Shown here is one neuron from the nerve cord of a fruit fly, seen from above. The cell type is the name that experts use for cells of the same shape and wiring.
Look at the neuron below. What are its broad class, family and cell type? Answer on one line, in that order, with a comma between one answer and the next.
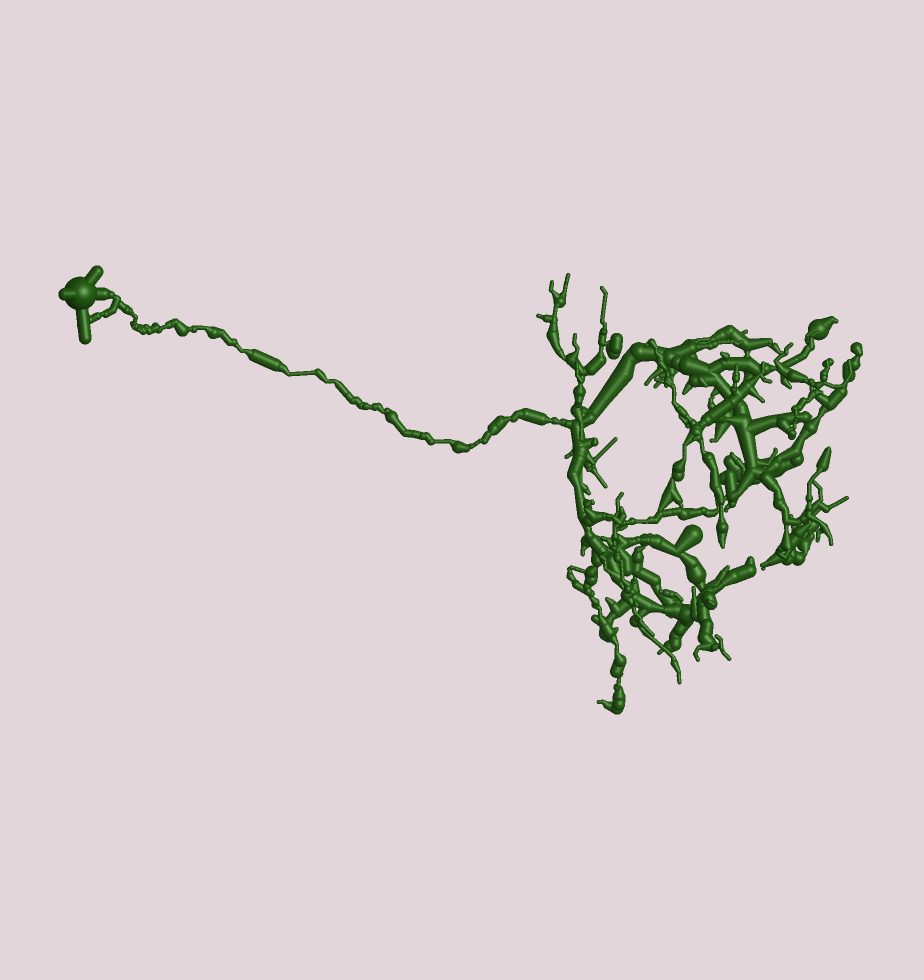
nerve-cord intrinsic neuron, hemilineage 09A, IN09A017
